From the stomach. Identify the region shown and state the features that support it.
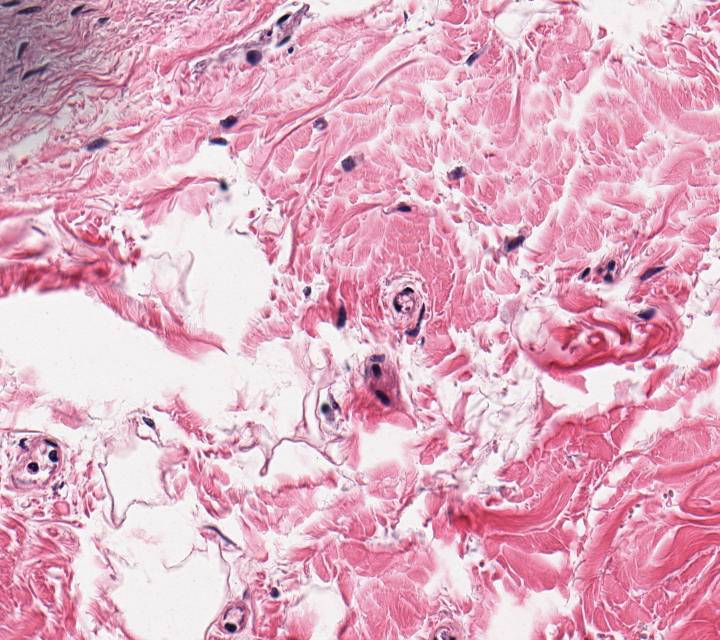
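Dense connective tissue is the answer, on two counts. Collagen: thick, deeply eosinophilic bundles fill most of the field, running in many directions. Cells: nuclei are sparse and widely scattered, mostly small, dark and spindle-shaped or ovoid, like fibroblasts.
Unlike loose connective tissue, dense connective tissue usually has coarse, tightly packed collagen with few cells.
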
